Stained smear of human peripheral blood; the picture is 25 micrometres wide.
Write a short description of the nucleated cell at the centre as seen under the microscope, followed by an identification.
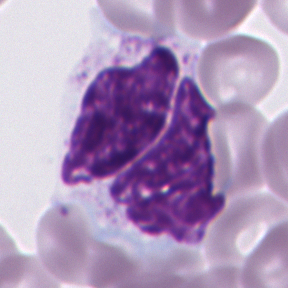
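A narrow pale cleft runs diagonally through the nucleus, dividing it into two large lobes. The edges of these lobes are irregular and folded. Most of the cell is taken up by the nucleus. Fine purple granules lie scattered through the cytoplasm and are most visible above the nucleus. It is a segmented neutrophil.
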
